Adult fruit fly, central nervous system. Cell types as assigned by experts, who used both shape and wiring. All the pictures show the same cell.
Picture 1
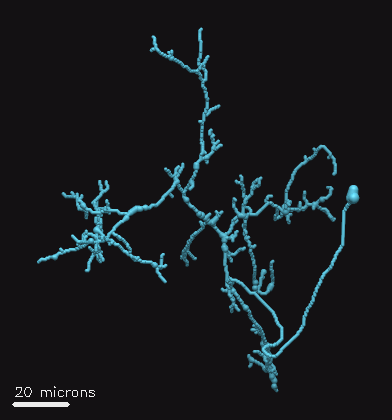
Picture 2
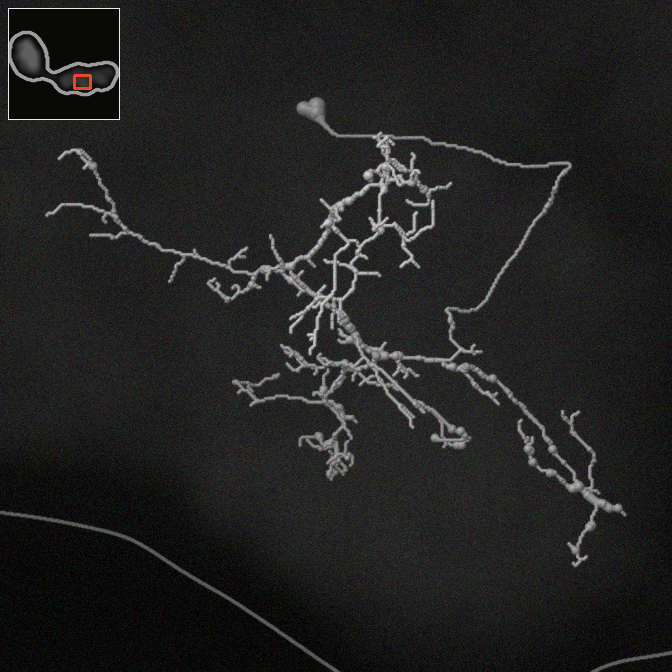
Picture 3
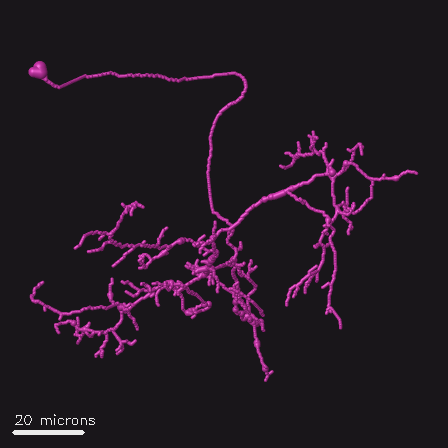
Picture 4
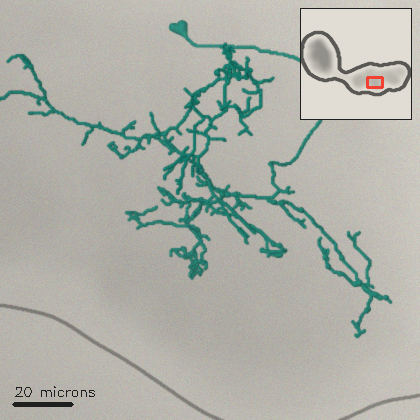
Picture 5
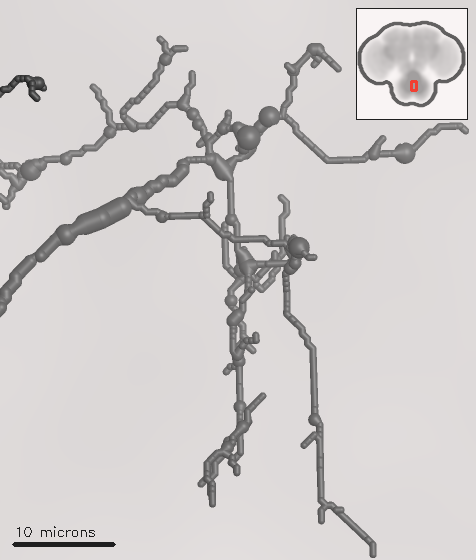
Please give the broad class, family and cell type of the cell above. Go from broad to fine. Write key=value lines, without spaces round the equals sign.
broad_class=nerve-cord intrinsic neuron
family=hemilineage 19A
cell_type=IN19A109_a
